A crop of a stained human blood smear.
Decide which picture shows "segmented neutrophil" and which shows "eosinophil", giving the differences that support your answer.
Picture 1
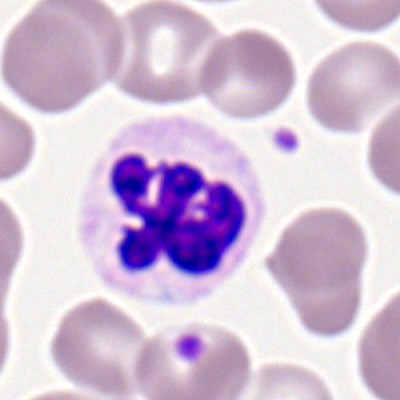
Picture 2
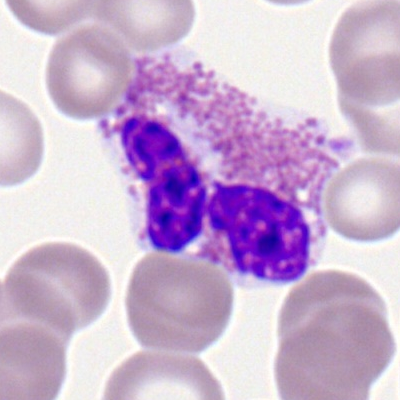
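Picture 1 is the segmented neutrophil, and picture 2 is the eosinophil. Look at the cytoplasm in picture 2 first: it is packed with numerous pink to reddish granules, coarse enough to see as separate dots.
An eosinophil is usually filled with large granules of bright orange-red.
In picture 1, a wide rim of pale pinkish-lilac cytoplasm surrounds the nucleus, with no large orange-red granules.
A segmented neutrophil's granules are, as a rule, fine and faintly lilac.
Both cells share dark purple, coarsely clumped chromatin. Picture 1 has a round, smooth outline; in picture 2 the nucleus sits in the lower part, with the granules mostly above it.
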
